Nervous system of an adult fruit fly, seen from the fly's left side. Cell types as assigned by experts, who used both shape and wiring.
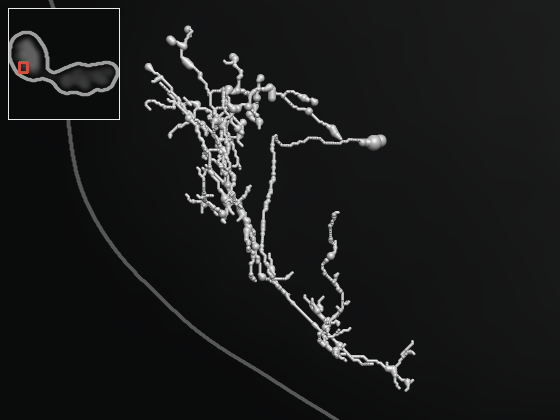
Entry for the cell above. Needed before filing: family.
hemilineage MD_SA1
